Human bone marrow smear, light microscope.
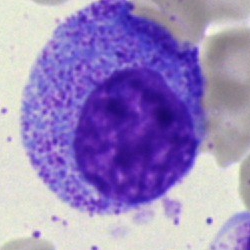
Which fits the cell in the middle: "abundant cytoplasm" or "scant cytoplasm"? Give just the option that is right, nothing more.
Abundant cytoplasm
